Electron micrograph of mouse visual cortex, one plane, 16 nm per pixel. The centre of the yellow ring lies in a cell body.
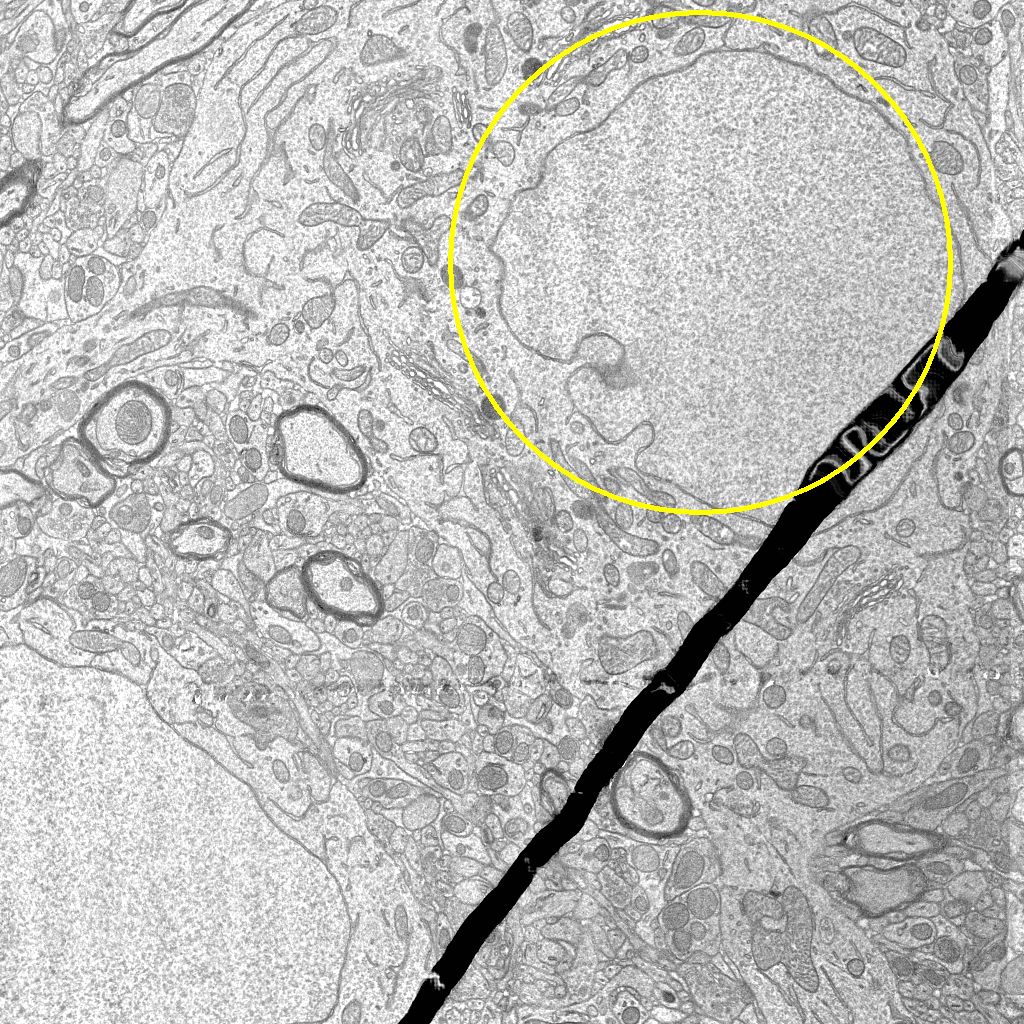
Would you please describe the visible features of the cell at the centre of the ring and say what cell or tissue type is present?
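Nucleus large, rounded, filling most of the ring. Nuclear envelope deeply infolded at lower left; a small, dark, smudgy patch lies against it at that fold. Chromatin pale and finely dispersed, no dense clumps lining the envelope. Cell: inhibitory neuron.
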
